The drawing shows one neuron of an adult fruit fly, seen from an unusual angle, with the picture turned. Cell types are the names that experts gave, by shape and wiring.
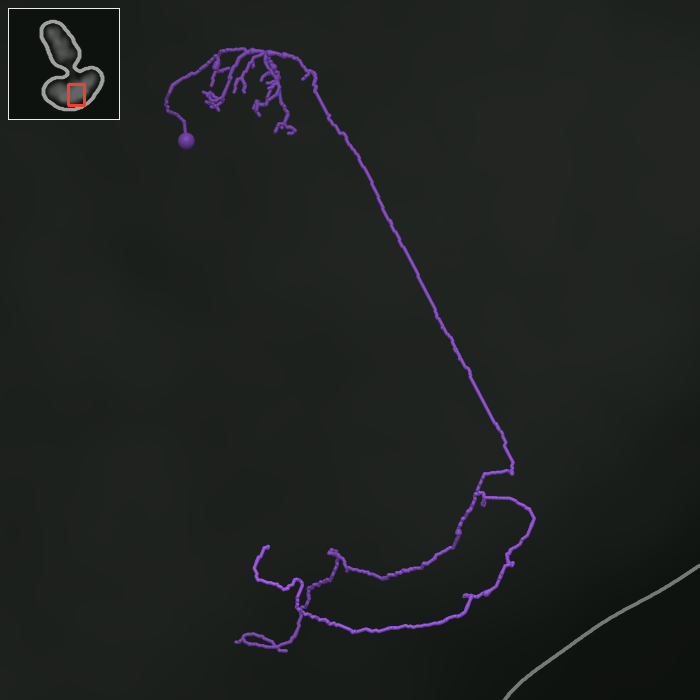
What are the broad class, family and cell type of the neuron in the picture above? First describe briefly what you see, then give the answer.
It lies in the brain. The cell body can be seen at the upper left of the picture. This is a central-brain intrinsic neuron. Its family is called class Kenyon Cell. The cell type is KCab-m.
